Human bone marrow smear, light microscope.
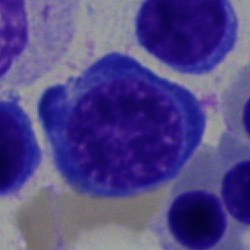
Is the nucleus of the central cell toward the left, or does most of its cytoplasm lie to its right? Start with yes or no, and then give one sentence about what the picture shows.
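No. The cytoplasm forms a rim around the nucleus that is widest on the left.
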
